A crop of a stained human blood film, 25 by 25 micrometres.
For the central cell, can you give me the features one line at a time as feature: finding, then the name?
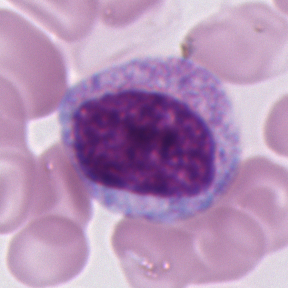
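Outline: roughly round and smooth
Size: about 16 micrometres across
Nucleus: oval, about 13 by 10 micrometres
Nuclear share: about 50% of the cell's area
Nuclear position: nearer the left edge than the right
Chromatin: dark purple clumps with paler gaps between
Granules: fine, purple, scattered throughout the cytoplasm
Name: myelocyte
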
